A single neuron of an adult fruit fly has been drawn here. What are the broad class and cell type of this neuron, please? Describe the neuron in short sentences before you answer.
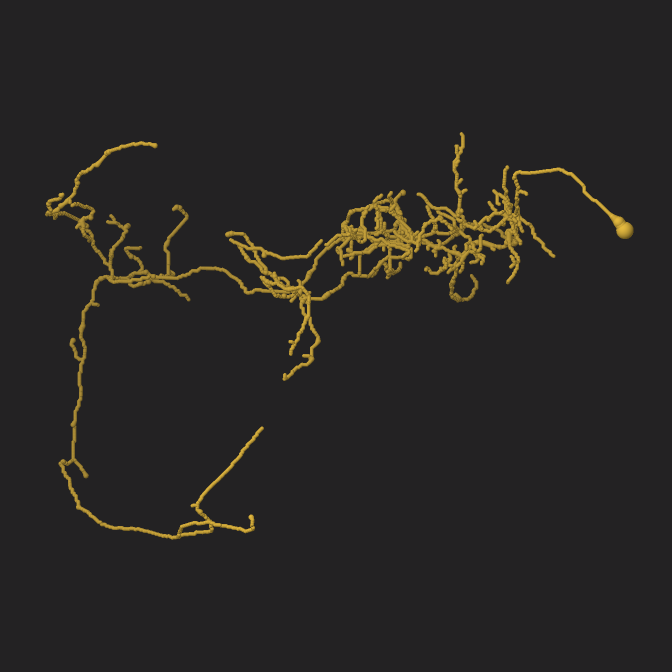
The picture shows dozens of branch ends. As drawn here it is wider than it is tall. This is a nerve-cord intrinsic neuron. It is of cell type INXXX339.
